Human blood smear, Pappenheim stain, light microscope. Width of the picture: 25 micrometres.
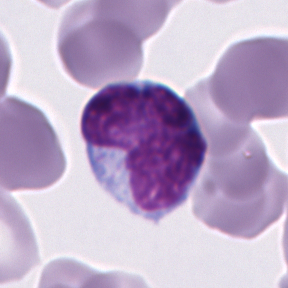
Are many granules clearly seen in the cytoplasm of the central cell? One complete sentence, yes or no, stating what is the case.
No, the cytoplasm of the cell shows no visible granules.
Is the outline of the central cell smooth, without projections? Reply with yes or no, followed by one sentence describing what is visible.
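Yes. The cell outline is rounded and smooth, without projections.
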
